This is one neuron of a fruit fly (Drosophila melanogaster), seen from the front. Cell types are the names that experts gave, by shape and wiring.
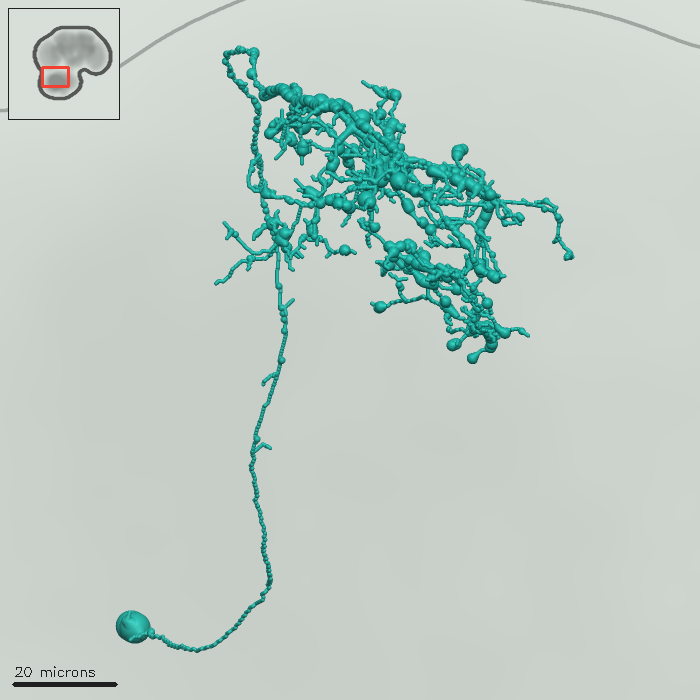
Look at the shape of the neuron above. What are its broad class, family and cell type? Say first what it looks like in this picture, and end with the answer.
From top to bottom in the picture it spans about 120 microns. Dozens of branch ends can be seen. This is a nerve-cord intrinsic neuron. Its family is hemilineage 06B. Its cell type is IN06B040.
